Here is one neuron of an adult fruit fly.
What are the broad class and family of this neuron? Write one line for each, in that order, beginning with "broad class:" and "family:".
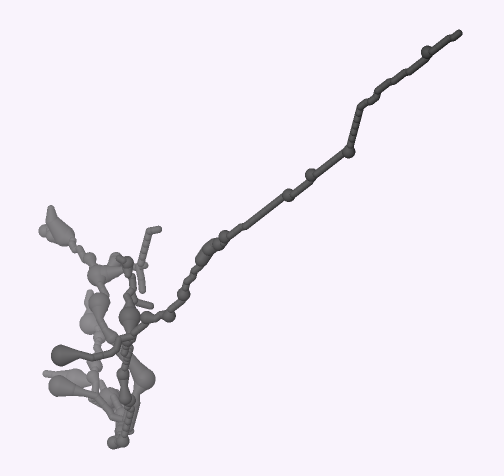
broad class: sensory neuron entering the nerve cord
family: class mechanosensory tactile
